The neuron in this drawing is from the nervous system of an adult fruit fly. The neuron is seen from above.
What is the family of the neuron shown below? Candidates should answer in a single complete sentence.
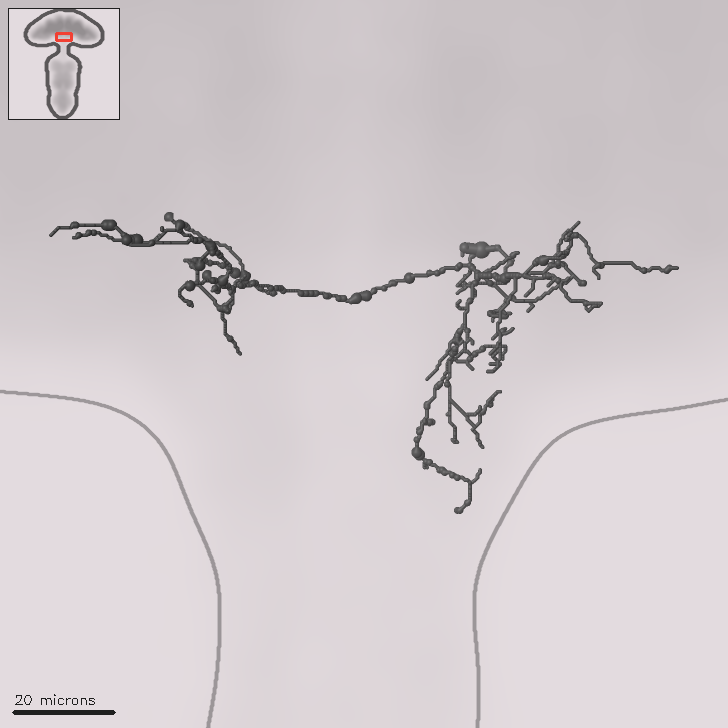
The family of the neuron is hemilineage LB3.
